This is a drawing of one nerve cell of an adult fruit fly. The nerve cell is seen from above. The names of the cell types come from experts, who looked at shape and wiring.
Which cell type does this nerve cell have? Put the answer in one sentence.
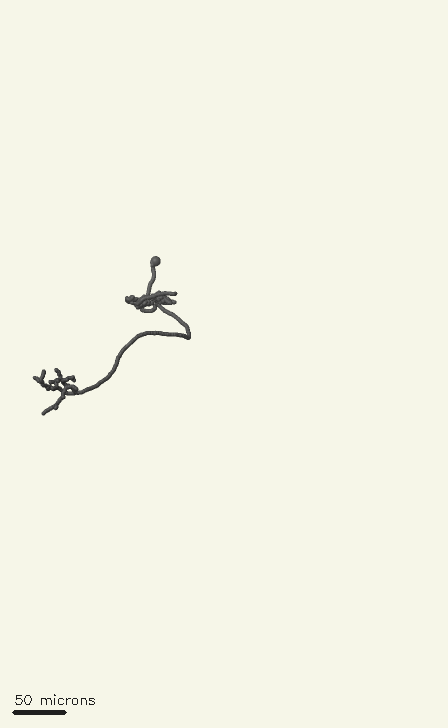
The cell type is DP1l_vPN.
